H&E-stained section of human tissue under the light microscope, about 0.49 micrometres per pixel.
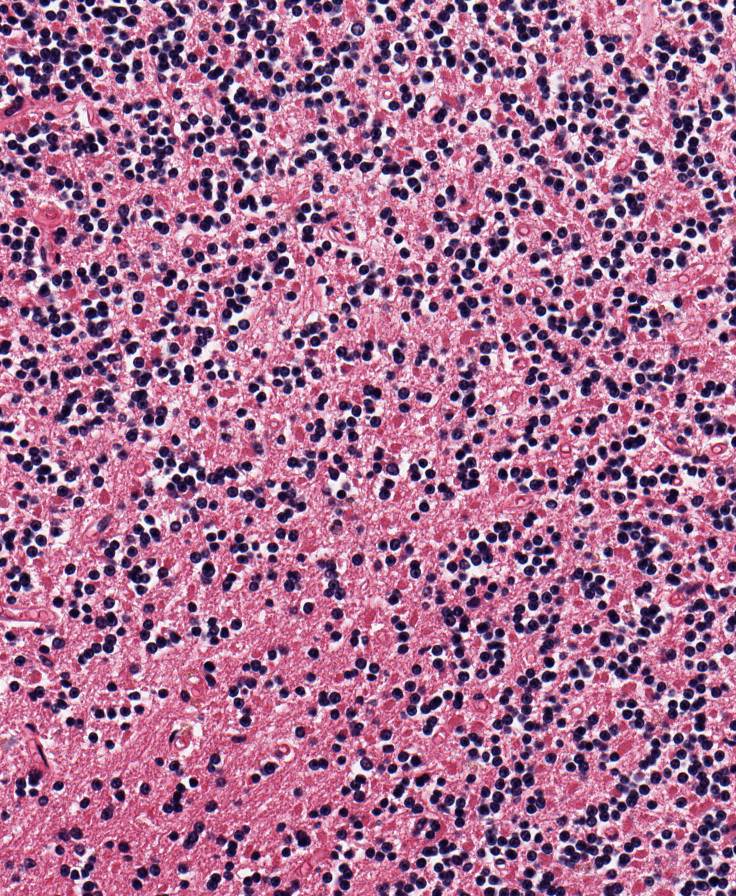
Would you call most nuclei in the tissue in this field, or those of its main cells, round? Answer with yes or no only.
Yes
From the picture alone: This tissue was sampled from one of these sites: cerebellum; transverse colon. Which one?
cerebellum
